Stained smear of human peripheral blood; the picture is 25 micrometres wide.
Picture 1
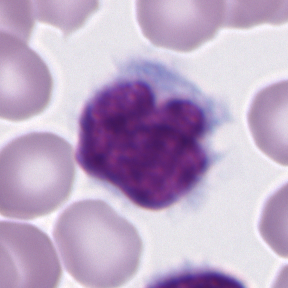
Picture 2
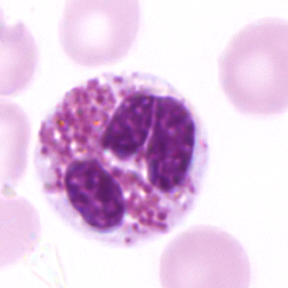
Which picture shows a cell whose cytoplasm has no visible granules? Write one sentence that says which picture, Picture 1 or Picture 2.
It is in picture 1 that the cytoplasm shows no visible granules.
